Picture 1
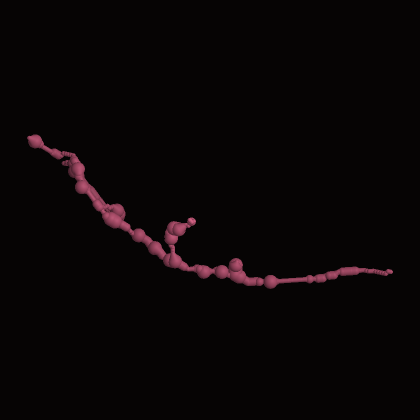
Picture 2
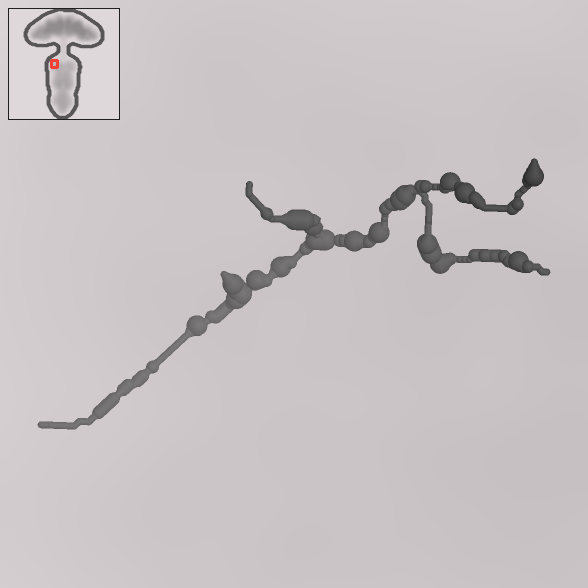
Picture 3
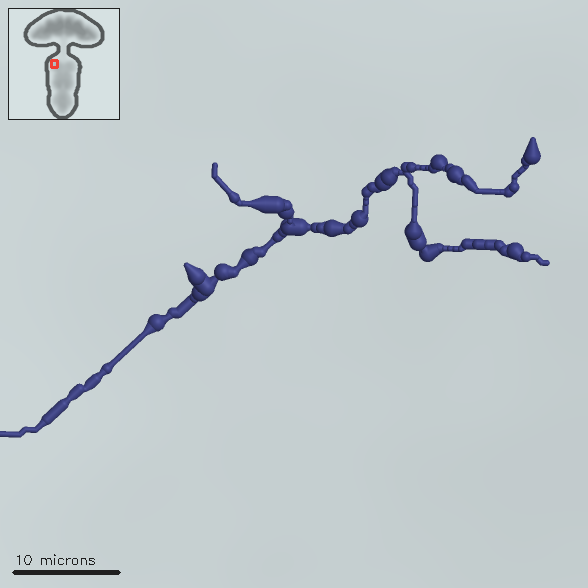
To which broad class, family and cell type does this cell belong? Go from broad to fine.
sensory neuron entering the nerve cord; class mechanosensory tactile; SNta40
